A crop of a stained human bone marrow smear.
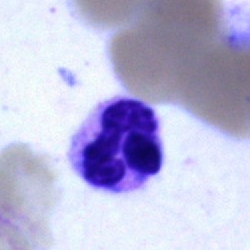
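Segmented neutrophil in a stained human bone marrow smear under the light microscope. Notice the dark purple, densely clumped chromatin, and that no nucleoli are visible in the nucleus. The cytoplasm shows most widely on the left side of the cell, and it contains no visible vacuoles.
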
